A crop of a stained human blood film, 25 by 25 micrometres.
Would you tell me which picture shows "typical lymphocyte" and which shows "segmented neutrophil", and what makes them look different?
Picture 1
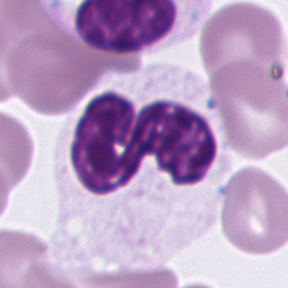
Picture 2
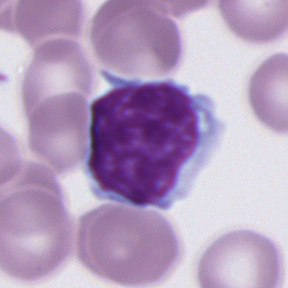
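Picture 1: segmented neutrophil. Picture 2: typical lymphocyte. Nucleus: two lobes side by side, left and right, in picture 1; a single rounded mass without lobes, about 10 micrometres across, in picture 2.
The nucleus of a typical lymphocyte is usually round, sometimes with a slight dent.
Chromatin: dark purple and coarsely clumped in both; no nucleoli in either. Cytoplasm: abundant and very pale lilac in picture 1; in picture 2 only a narrow pale blue rim, the nucleus filling most of the cell.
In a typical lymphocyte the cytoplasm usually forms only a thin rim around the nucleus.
Granules: fine, faint lilac ones in the cytoplasm of picture 1.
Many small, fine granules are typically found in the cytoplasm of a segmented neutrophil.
Outline: roughly round and smooth, without projections, in picture 1; a small pointed tag of cytoplasm juts out at the upper left in picture 2.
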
